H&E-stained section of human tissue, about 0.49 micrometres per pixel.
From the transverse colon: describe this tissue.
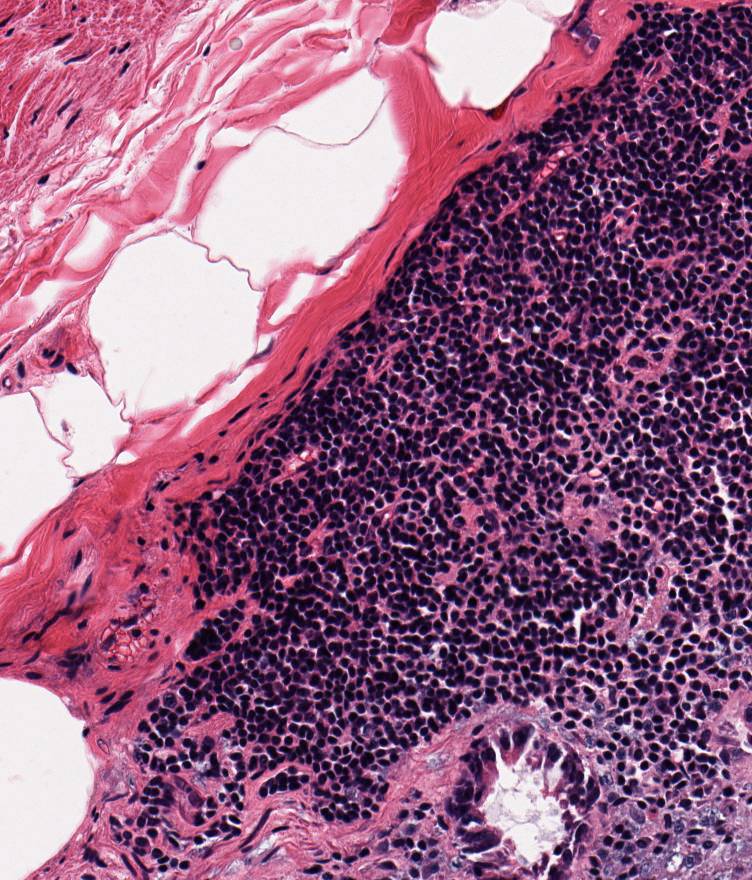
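Right and lower field: dense sheet of closely packed lymphocytes, small round dark nuclei, scant cytoplasm. Dense pink collagen band borders the sheet diagonally, lower left to upper right. Upper left, beyond the band: large empty thin-walled adipocytes.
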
